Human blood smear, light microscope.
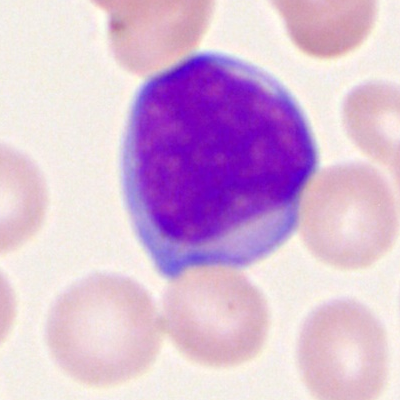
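Myeloblast at the centre of a stained human blood smear. The nucleus is a single unlobed mass that fills most of the cell. Its chromatin is dark purple with scattered paler patches, which gives it a clumped appearance. The cytoplasm is pale blue.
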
